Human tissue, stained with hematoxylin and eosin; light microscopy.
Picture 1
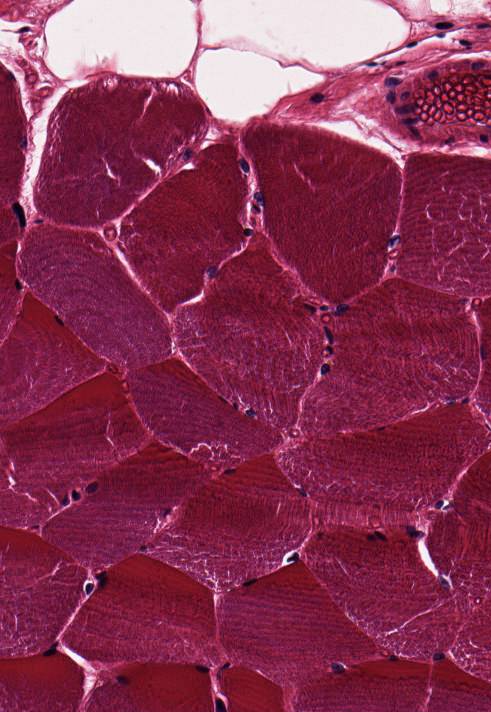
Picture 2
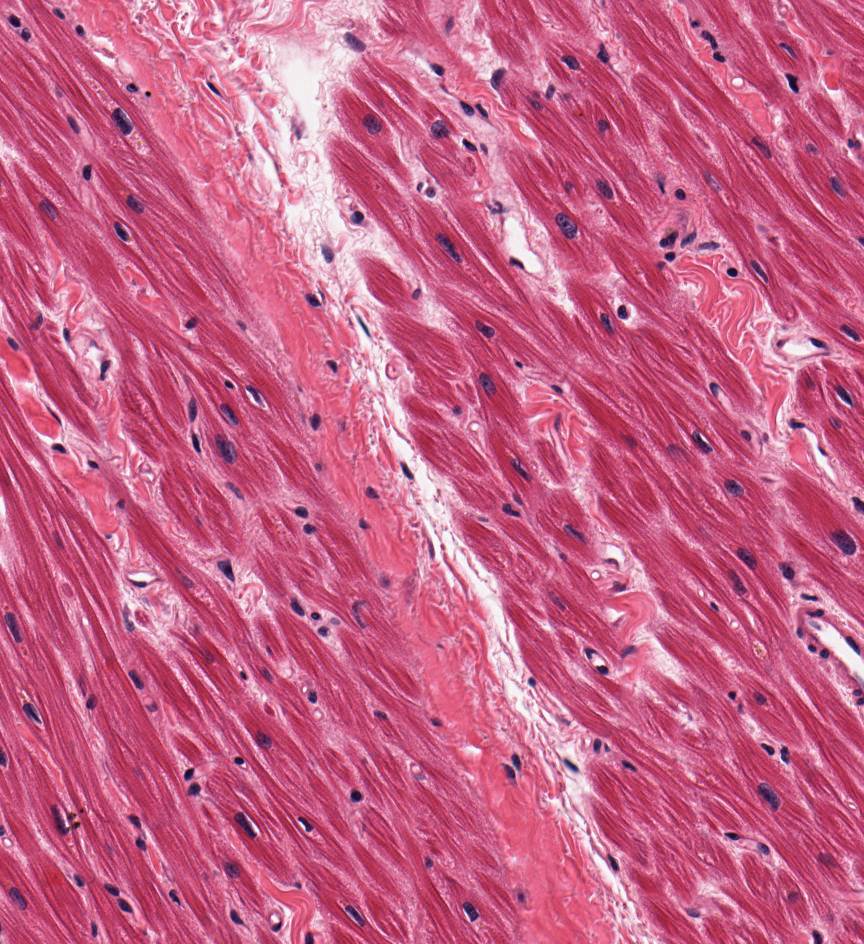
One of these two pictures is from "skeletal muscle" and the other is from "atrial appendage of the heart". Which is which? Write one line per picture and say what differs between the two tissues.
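Picture 1 shows tissue from the skeletal muscle. The muscle fibre nuclei are dark, flattened and lie at the edges of the fibres.
Picture 2 shows tissue from the atrial appendage of the heart. Each fibre has oval nuclei lying in the centre of the fibre.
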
